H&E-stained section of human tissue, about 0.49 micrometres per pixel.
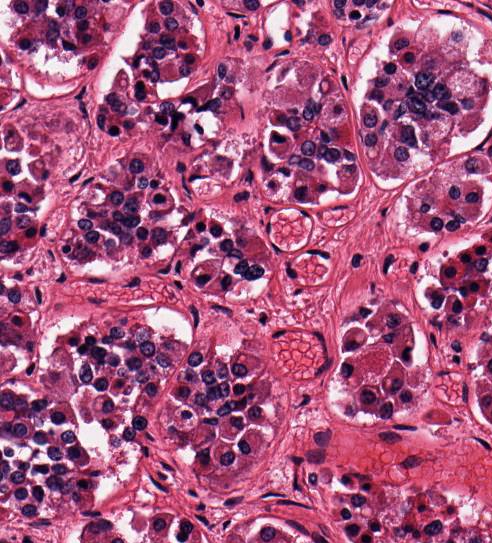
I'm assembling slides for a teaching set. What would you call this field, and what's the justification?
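What occupies the field is the pars distalis of the pituitary. Across the whole field, its cells are grouped into rounded nests.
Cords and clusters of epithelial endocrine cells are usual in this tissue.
Most cells in the larger nests have round, dark purple nuclei. Thin septa of wavy pink collagen fibres, with scattered thin elongated nuclei, separate the nests.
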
